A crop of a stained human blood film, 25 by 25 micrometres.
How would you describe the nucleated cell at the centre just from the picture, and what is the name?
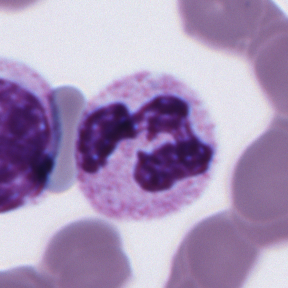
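Within the nucleus, I see no nucleoli. There's plenty of cytoplasm, and it's pale pink. Fine pinkish-lilac granules are spread evenly through it. I find no vacuoles in the cytoplasm. The cell is a segmented neutrophil.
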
